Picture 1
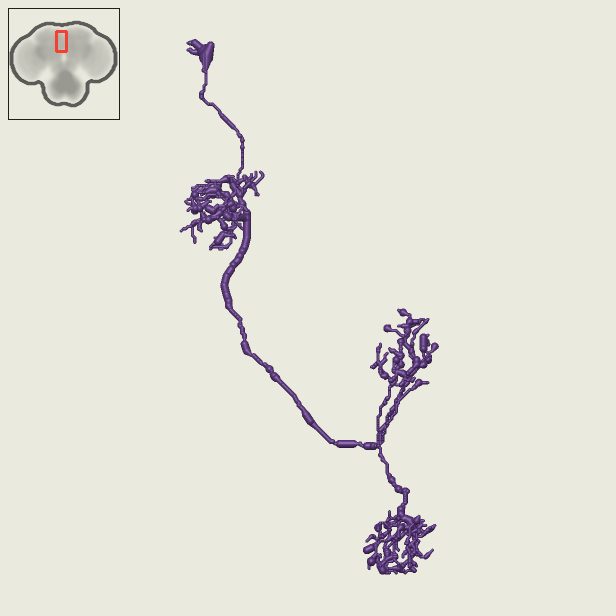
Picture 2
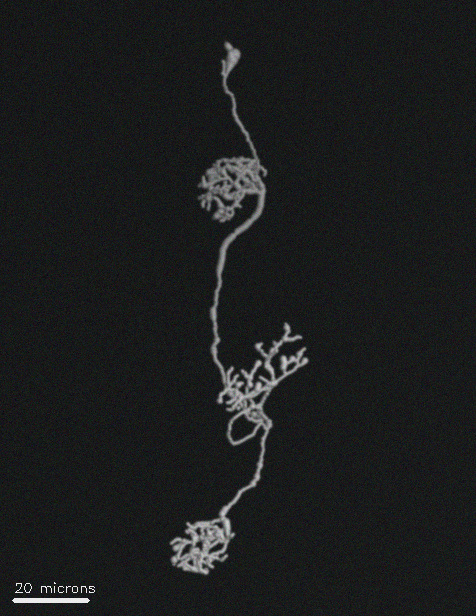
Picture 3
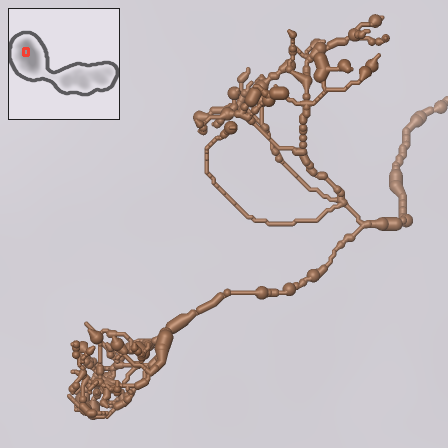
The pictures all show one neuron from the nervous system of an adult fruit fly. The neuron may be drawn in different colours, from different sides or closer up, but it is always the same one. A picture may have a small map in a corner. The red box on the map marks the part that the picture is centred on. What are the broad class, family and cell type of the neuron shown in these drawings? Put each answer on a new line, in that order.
central-brain intrinsic neuron
class CX
PFNd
